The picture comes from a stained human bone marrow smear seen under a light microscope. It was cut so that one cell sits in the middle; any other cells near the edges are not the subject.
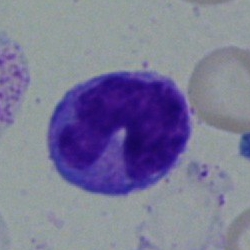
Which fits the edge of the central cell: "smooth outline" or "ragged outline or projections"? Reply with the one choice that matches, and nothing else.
Smooth outline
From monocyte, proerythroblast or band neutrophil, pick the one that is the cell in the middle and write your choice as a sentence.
The centered cell in this crop is a monocyte.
